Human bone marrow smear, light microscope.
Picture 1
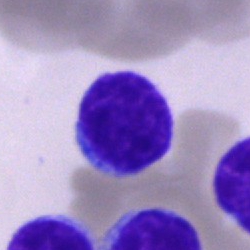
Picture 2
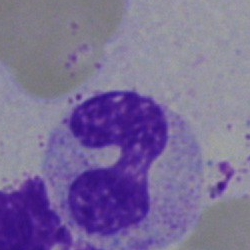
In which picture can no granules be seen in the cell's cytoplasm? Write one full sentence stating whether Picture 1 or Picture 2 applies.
Not a single granule can be seen in the cytoplasm of the cell in picture 1.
